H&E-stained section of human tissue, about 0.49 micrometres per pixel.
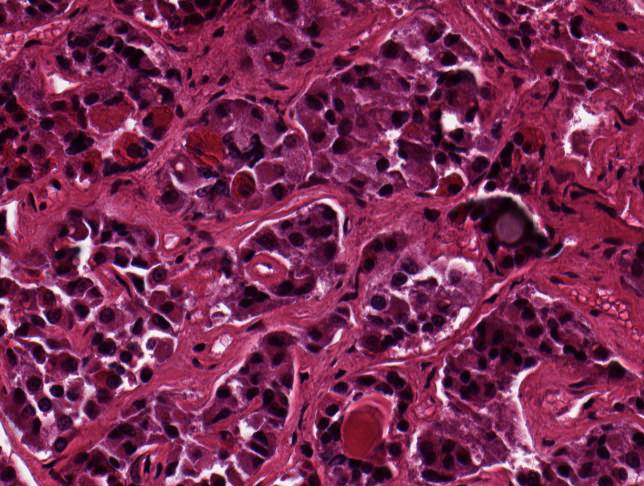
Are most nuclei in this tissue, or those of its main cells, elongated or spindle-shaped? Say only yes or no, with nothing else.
No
